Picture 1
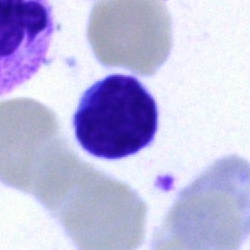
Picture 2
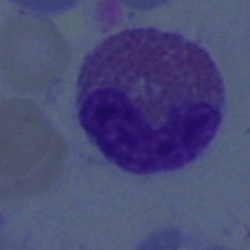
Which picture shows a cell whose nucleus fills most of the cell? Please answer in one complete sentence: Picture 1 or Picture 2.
The cell in picture 1 has only a narrow rim of cytoplasm.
